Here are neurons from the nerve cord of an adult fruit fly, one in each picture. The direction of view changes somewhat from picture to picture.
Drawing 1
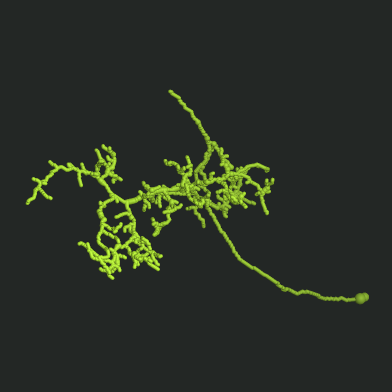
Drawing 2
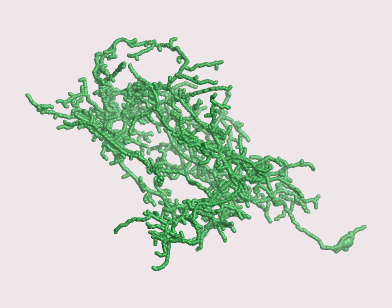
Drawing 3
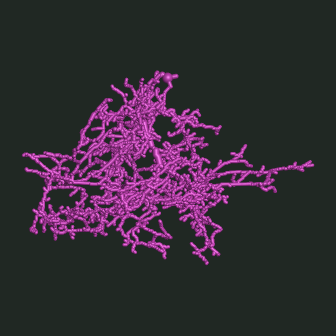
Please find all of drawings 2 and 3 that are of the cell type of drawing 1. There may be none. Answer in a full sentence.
None of them is of the same cell type.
